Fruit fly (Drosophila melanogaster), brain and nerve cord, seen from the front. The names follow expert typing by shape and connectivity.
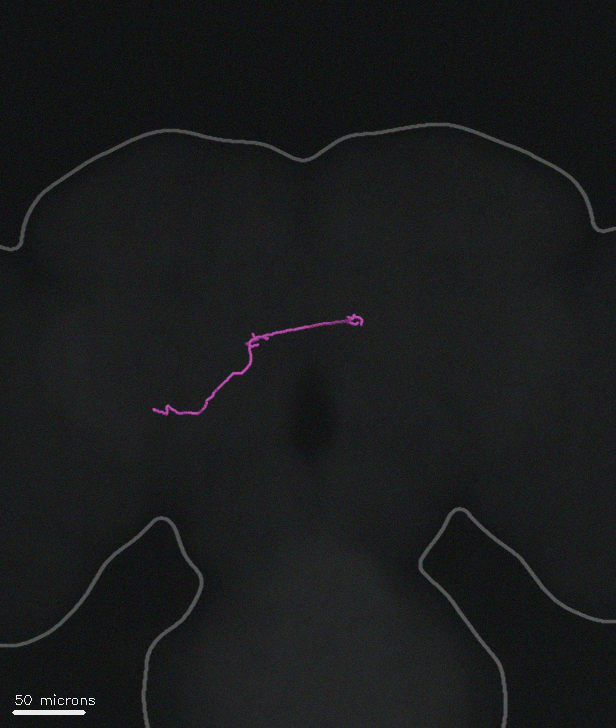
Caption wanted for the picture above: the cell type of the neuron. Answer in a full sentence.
The cell type is ORN_DM3.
